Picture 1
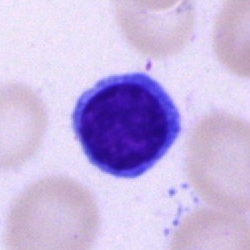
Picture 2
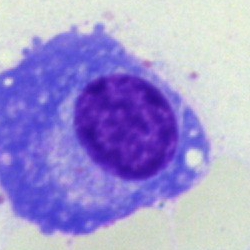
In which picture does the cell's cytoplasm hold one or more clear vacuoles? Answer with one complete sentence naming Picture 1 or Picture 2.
In Picture 2, there are one or more clear vacuoles in the cytoplasm of the cell.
